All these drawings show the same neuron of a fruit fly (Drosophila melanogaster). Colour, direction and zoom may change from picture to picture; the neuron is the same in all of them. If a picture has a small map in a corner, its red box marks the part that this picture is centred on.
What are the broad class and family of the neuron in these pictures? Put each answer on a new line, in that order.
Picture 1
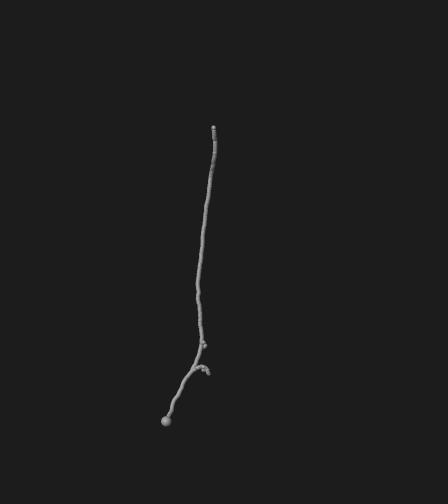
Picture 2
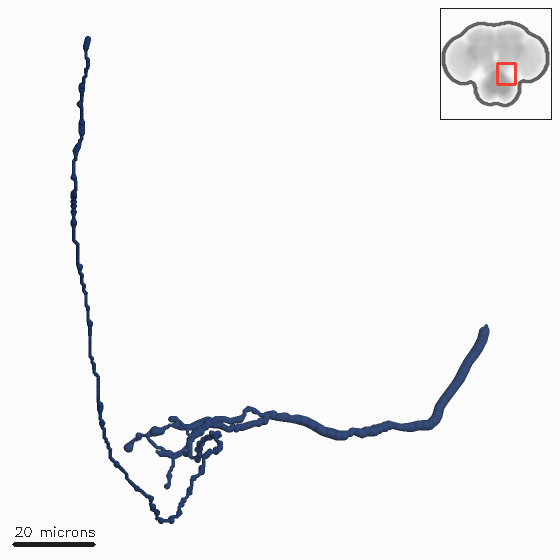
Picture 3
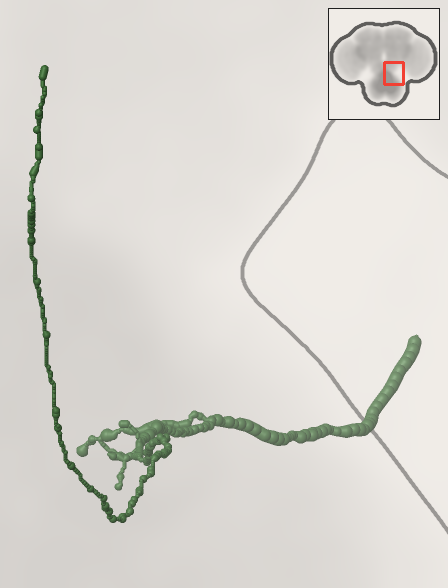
sensory neuron ascending to the brain
class mechanosensory proprioceptive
